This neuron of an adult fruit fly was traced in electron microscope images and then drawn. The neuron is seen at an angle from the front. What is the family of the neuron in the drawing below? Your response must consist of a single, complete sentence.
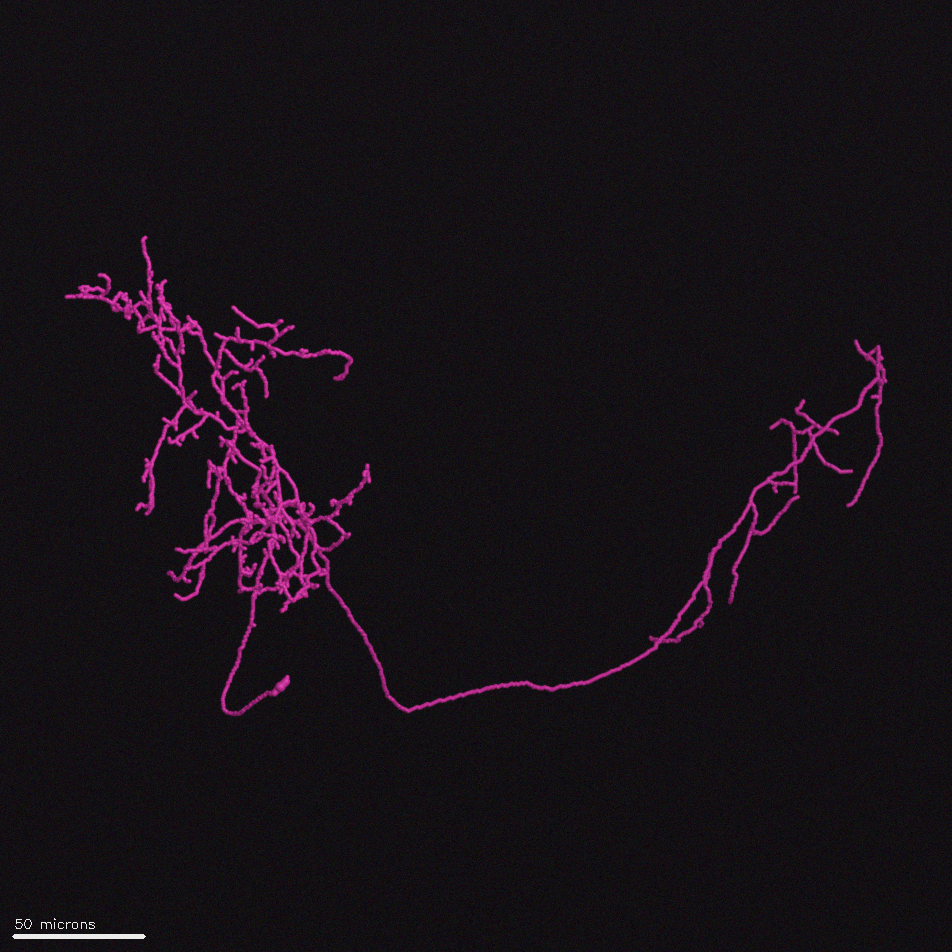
This neuron is sorted under the family hemilineage LB12.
